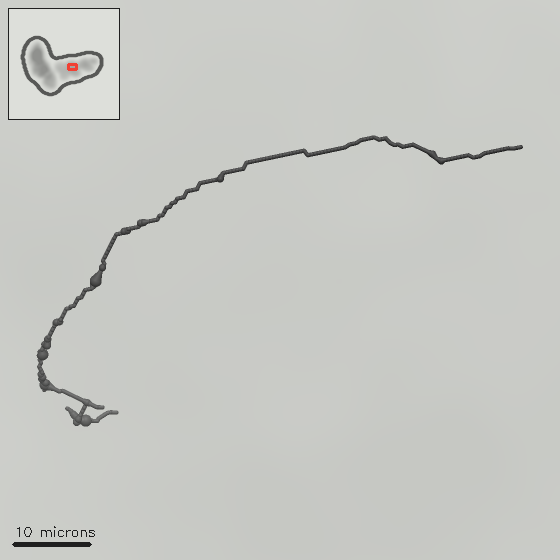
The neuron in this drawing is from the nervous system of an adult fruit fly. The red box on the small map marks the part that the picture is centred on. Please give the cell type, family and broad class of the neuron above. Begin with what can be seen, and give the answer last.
No cell body is drawn. From left to right in the picture it spans about 65 microns. There are a dozen or fewer branch ends. Its cell type is SNta31. The name of its family is class mechanosensory tactile. It is a sensory neuron entering the nerve cord.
